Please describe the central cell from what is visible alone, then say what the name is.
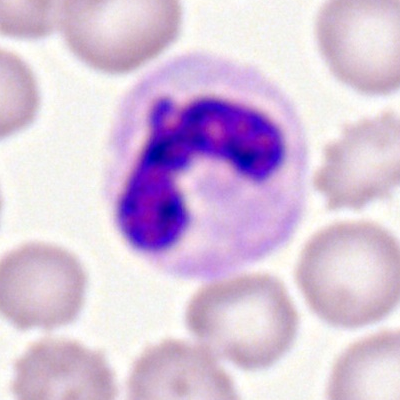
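Nucleus a single thick curved band, bent into a hook. It follows the left and upper parts of the cell, leaving a pale area of cytoplasm at lower right. No nucleoli visible. Round, smooth cell outline. Band neutrophil.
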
